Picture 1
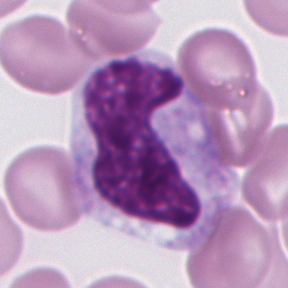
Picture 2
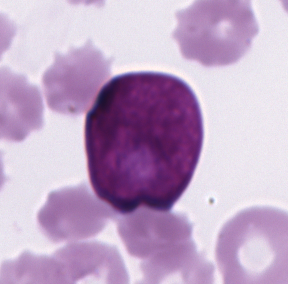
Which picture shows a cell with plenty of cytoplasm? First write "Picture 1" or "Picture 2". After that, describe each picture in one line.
Picture 1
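Picture 1: The cytoplasm is abundant and pale grey-blue.
Picture 2: Only a very thin rim of dark blue-purple cytoplasm shows around the nucleus.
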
